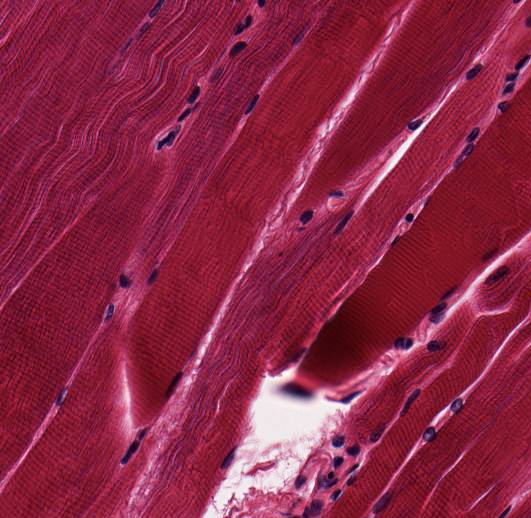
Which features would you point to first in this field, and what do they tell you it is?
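I'd say this is mainly skeletal muscle. Fine cross-striations cross the fibres, and the elongated dark nuclei sit at their edges, not their centres.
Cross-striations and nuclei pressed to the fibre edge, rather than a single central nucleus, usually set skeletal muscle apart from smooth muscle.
Thin pale strands of connective tissue with small spindle-shaped nuclei lie between the deep pink-red fibres.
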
